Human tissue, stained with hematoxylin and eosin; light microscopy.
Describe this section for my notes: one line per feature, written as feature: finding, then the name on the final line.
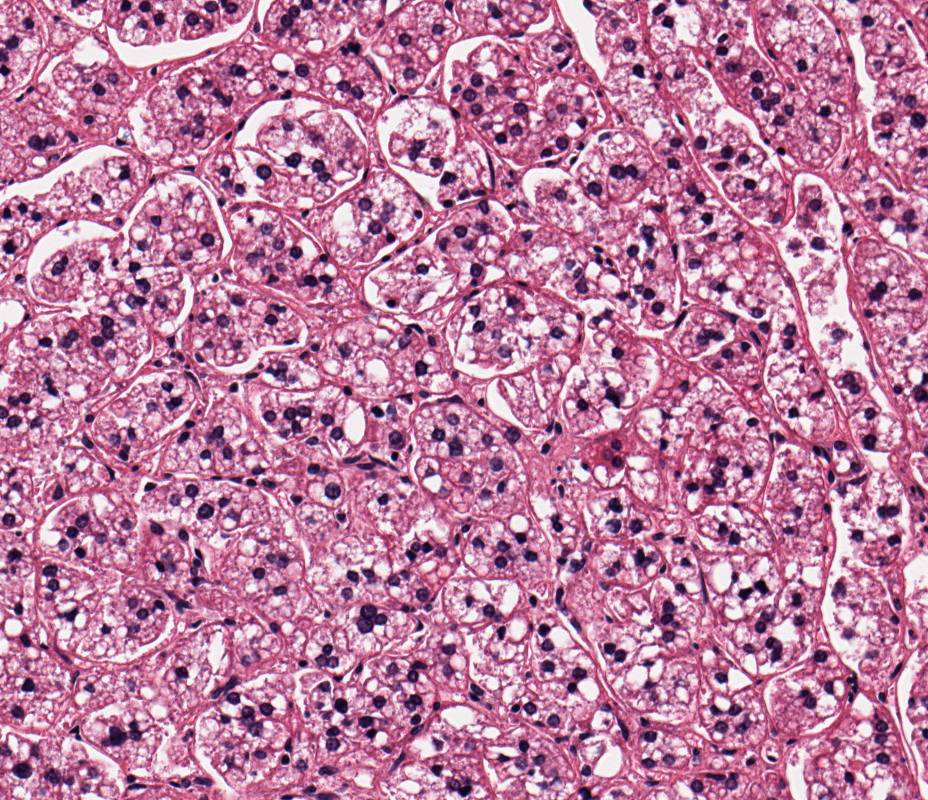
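Cytoplasm: pale, filled with many small clear vacuoles, bubbly.
Nuclei: small, round, darkly stained.
Channels: elongated, thin-walled, empty, between nests along the right side.
Lumens: no central gland lumens in the nests.
Name: adrenal gland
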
